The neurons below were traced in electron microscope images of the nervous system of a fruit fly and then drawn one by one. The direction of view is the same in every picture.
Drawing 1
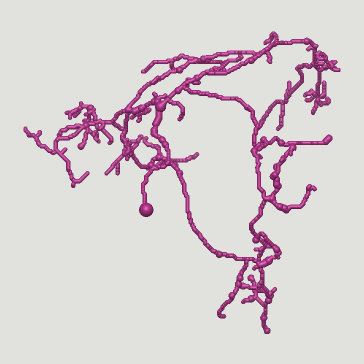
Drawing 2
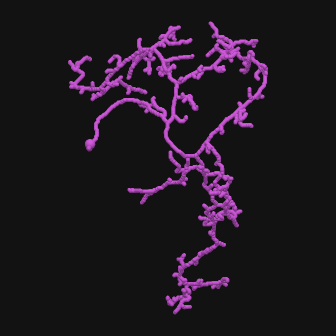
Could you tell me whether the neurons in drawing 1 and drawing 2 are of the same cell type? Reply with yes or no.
no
